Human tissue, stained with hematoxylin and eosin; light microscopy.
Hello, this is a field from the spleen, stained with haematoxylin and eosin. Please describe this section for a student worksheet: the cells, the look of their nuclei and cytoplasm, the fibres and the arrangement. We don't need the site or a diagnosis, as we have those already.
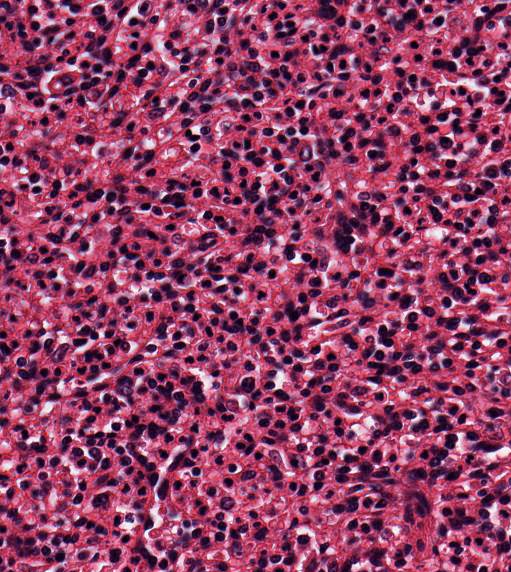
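Look across the field: the cells make one diffuse, solid sheet that fills it entirely, with no glands, follicles or lobules. Most nuclei are small, round and stain dark purple, fairly alike in size and shape throughout. Between the cells runs a fine, wispy pink network of threads.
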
